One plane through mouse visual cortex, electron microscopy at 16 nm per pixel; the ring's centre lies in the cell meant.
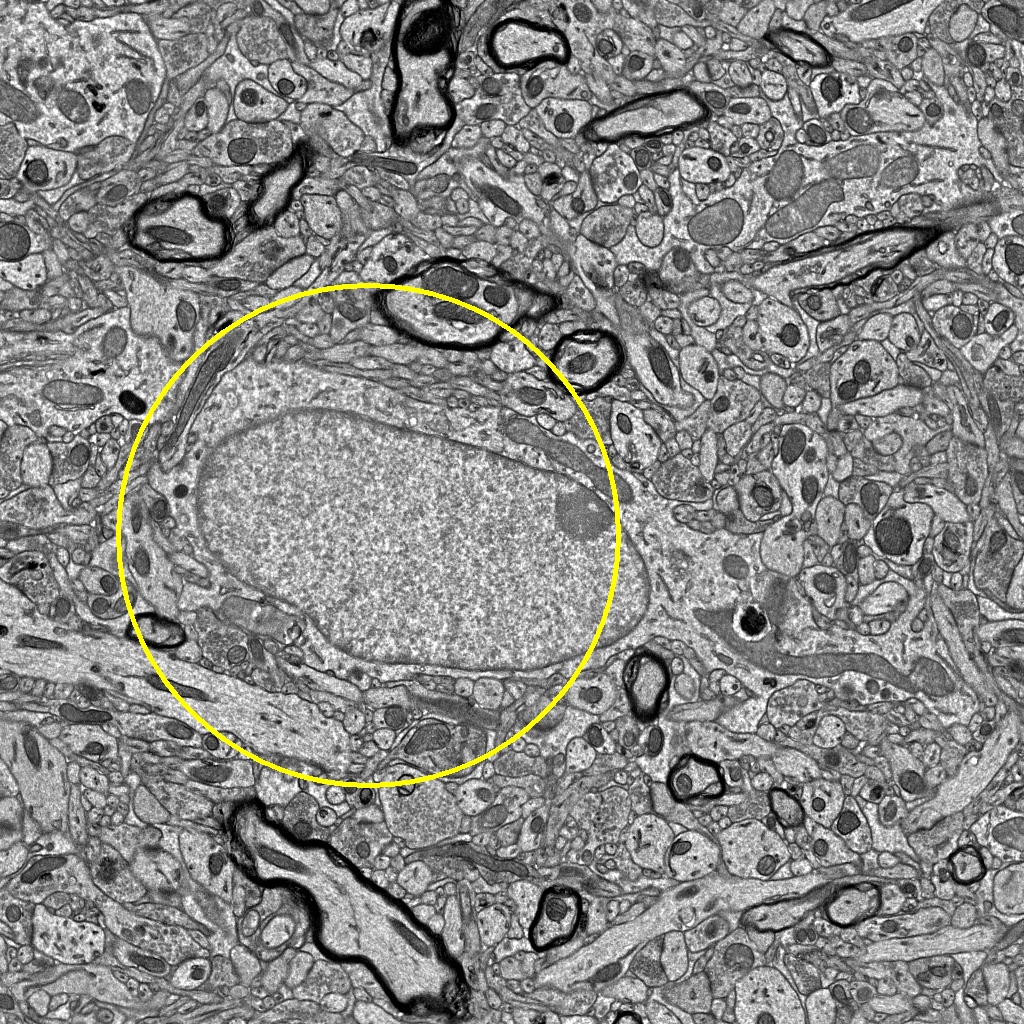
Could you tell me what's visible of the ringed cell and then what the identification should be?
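What you've got is a large, elongated oval nucleus, longer left to right than top to bottom, with a smooth outline and no deep infoldings. Several myelinated axons sit close to the upper edge of the cell body. This one's an astrocyte.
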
